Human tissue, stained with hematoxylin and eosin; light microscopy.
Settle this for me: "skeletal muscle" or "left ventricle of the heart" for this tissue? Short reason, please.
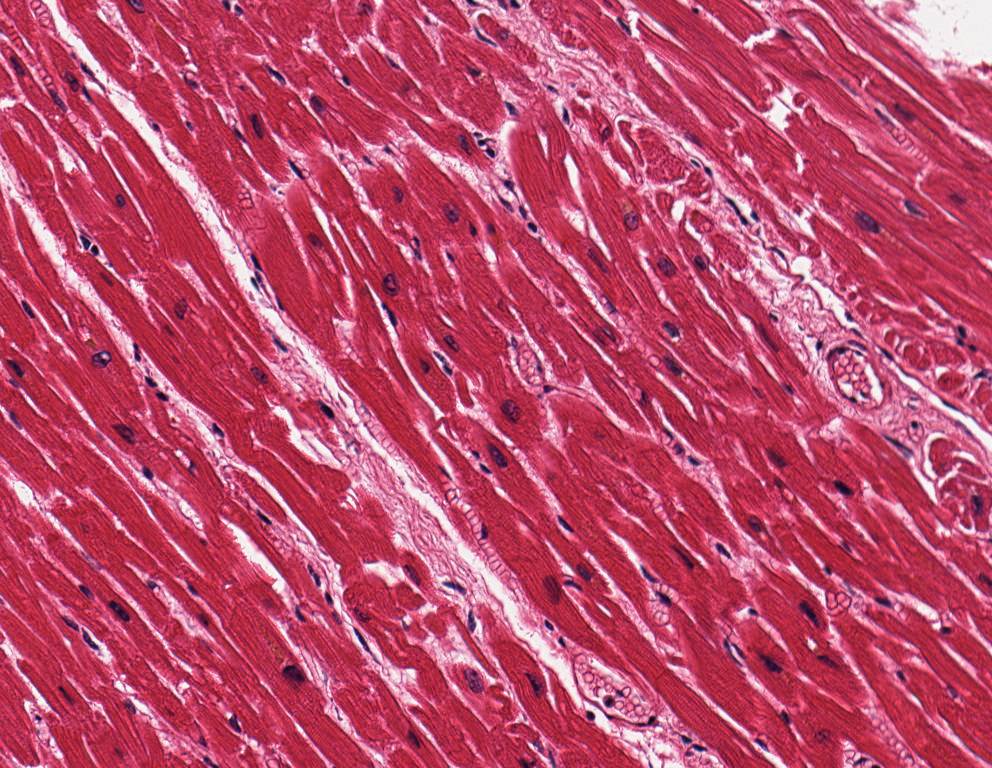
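So: left ventricle of the heart, not skeletal muscle. The muscle cells are cardiac muscle cells; their fibres branch and join neighbouring fibres. Their cytoplasm stains a deep, even pink-red with eosin. Small, dark, slender nuclei sit between the fibres, darker and thinner than the muscle nuclei. A connective tissue band towards the right holds small cross-cut vessels with red blood cells.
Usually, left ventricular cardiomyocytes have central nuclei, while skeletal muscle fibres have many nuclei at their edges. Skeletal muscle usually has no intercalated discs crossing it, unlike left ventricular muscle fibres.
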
